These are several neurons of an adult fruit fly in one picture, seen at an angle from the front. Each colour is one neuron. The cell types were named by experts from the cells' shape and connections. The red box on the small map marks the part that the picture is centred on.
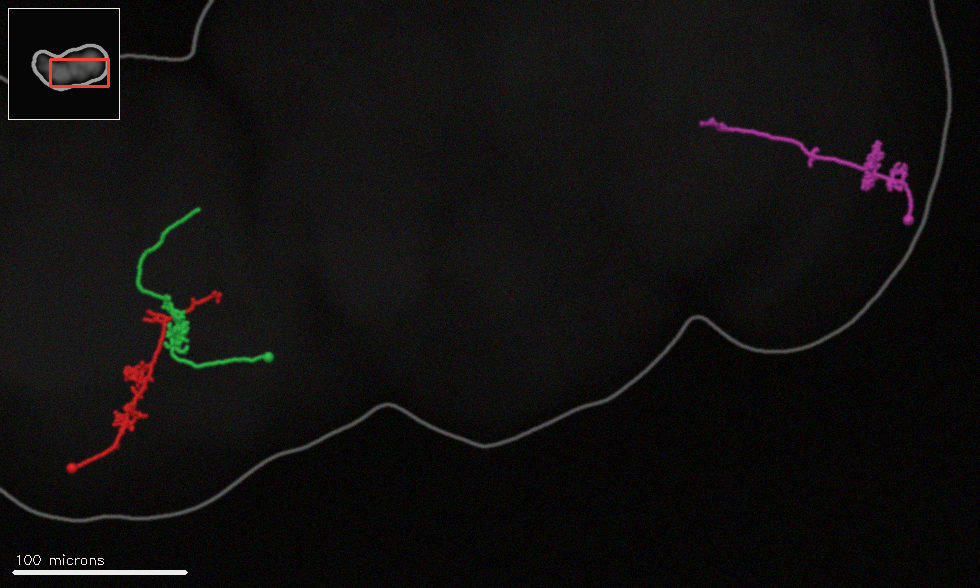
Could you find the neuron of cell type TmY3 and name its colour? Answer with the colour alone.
magenta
